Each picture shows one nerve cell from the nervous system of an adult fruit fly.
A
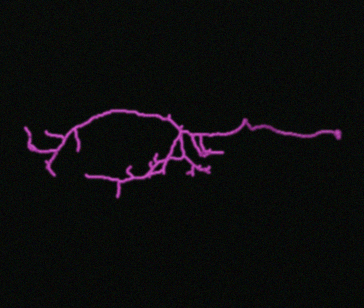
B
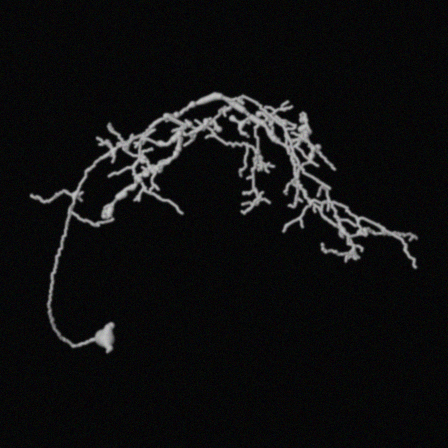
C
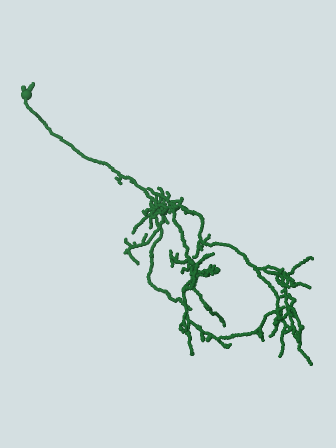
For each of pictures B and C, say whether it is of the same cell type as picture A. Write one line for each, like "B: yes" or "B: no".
B: no
C: no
